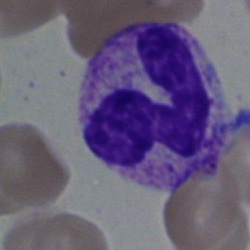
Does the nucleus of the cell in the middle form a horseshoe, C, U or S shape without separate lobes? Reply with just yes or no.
Yes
